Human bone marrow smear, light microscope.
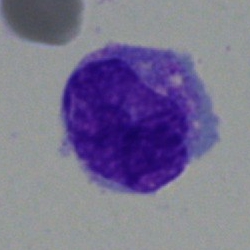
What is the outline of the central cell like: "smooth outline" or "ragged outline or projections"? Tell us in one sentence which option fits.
The edge of this cell is rough.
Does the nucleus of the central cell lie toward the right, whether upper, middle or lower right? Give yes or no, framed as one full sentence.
No, the nucleus is not toward the right; it lies toward the left.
